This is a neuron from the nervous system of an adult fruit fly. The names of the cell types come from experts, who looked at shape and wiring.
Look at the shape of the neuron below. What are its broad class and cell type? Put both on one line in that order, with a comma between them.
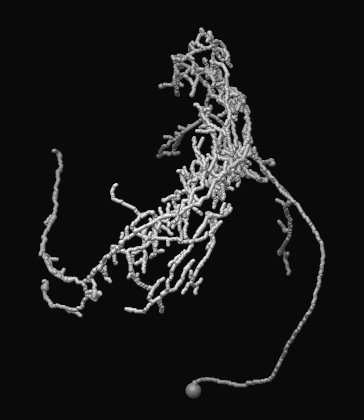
central-brain intrinsic neuron, SLP062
